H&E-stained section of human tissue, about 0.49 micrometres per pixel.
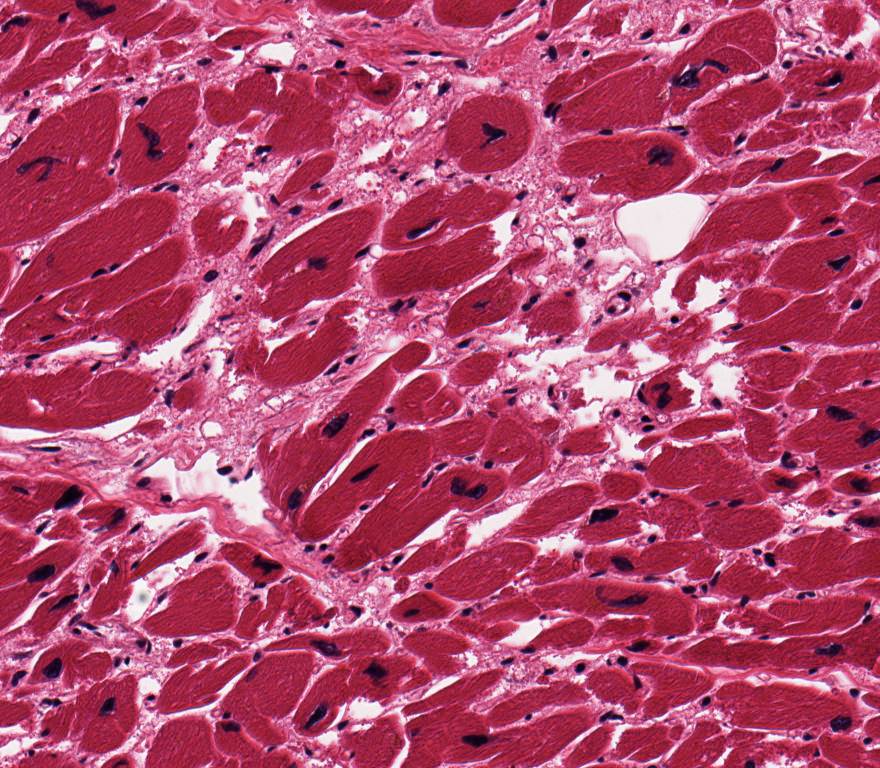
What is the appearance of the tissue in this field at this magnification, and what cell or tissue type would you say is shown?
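First, each muscle fibre nucleus lies singly in the centre of its fibre, not at the edge. Fibre cytoplasm is a deep, evenly stained red. Between the fibres runs a pale pink, loose, wispy stroma, most abundant in a band across the upper middle of the field. Within it, small dark oval and spindle-shaped nuclei are scattered singly. This is the left ventricle of the heart.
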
